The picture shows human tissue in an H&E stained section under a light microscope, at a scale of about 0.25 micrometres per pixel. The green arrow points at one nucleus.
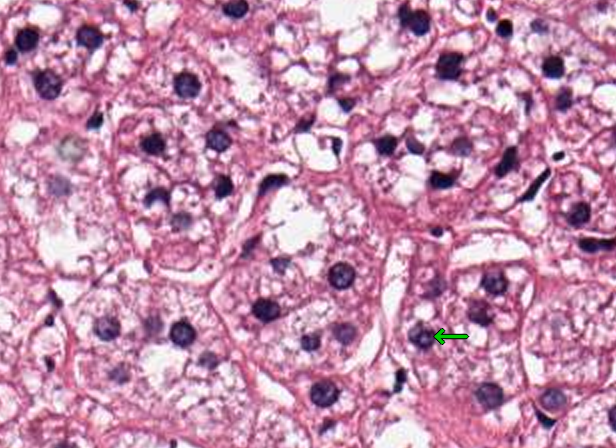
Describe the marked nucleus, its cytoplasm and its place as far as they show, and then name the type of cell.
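The nucleus is round with a smooth outline and stains dark purple, about the same size as the neighbouring nuclei. The cytoplasm is plentiful and pale pink, filled with many small clear vacuoles that give it a bubbly look. The cell lies in a group of similar bubbly cells with round dark nuclei, enclosed by thin pink strands. A narrow clear slit-like space runs just beside this group, along one of the thin pink strands. It is an adrenal cortical cell.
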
